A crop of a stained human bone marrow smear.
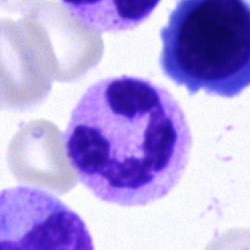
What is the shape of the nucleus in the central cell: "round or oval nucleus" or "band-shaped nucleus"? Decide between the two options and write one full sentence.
The nucleus of the cell is curved into a band that has no separate lobes.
